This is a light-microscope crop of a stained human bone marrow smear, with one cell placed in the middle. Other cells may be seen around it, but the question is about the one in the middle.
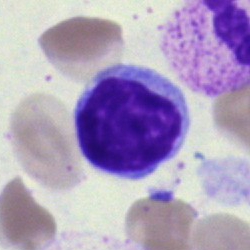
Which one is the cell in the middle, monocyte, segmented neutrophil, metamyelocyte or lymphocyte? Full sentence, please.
Seen at the centre of the crop is a lymphocyte.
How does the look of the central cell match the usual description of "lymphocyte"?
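Let me go through this lymphocyte feature by feature.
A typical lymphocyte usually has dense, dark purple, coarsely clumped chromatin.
Here the chromatin stains dark purple, so that much goes with it. The cytoplasm forms only a thin rim around the nucleus, and it is pale blue. Looking more closely, that rim is wider on the right side than on the left.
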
